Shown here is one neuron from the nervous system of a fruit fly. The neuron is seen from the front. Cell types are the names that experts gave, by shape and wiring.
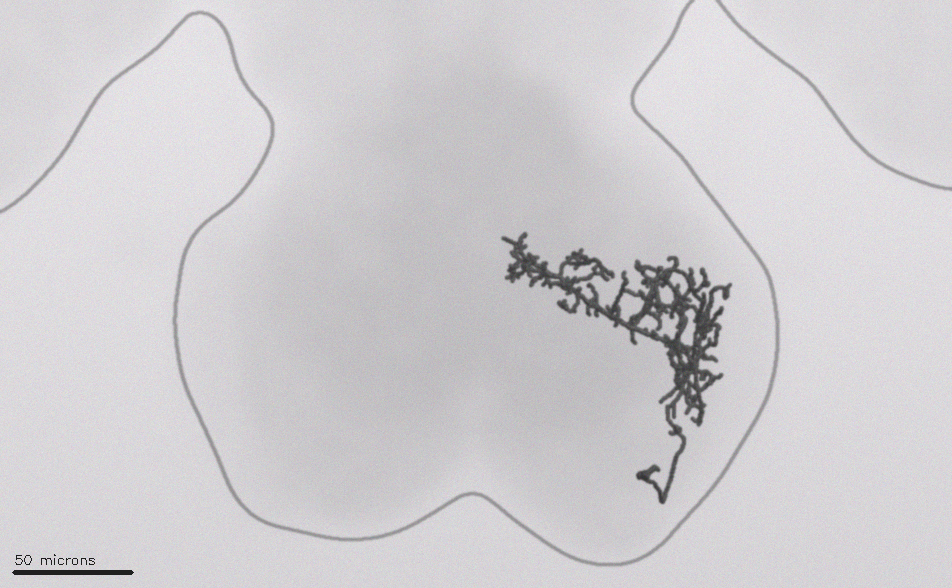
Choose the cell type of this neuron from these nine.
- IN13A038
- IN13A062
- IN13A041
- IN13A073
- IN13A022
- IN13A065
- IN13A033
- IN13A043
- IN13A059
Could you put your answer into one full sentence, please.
The cell type designation of this neuron is IN13A033.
